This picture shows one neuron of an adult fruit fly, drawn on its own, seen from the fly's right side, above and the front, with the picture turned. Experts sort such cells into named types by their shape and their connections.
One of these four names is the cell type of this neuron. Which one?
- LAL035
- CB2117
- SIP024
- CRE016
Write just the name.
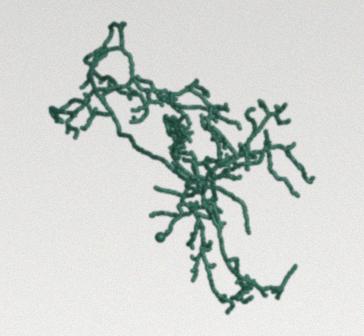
SIP024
